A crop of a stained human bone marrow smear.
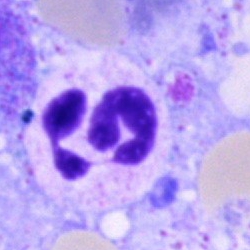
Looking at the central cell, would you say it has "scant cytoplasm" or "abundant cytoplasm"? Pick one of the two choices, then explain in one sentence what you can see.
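Abundant cytoplasm. The cytoplasm is plentiful and pale pinkish-lilac.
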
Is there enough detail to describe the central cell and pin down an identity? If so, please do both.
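The outline of the cell is roughly round. Its chromatin is dense and dark purple, and no nucleoli are visible in the nucleus. This cell is a segmented neutrophil.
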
